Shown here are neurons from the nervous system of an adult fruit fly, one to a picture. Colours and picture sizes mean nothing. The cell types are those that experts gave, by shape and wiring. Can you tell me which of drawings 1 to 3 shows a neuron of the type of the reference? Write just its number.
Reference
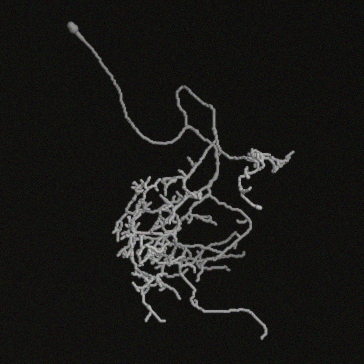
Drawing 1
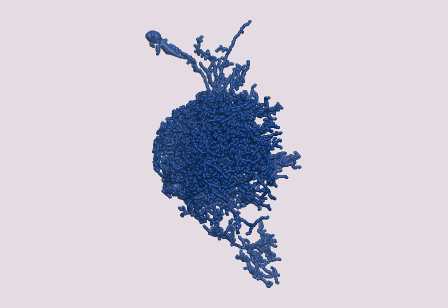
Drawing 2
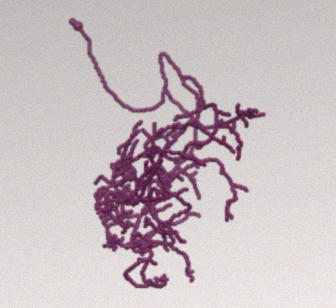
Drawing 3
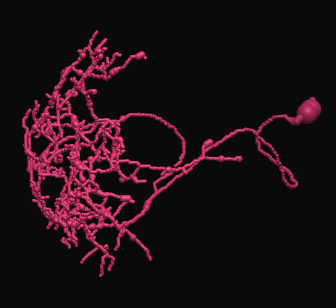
2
